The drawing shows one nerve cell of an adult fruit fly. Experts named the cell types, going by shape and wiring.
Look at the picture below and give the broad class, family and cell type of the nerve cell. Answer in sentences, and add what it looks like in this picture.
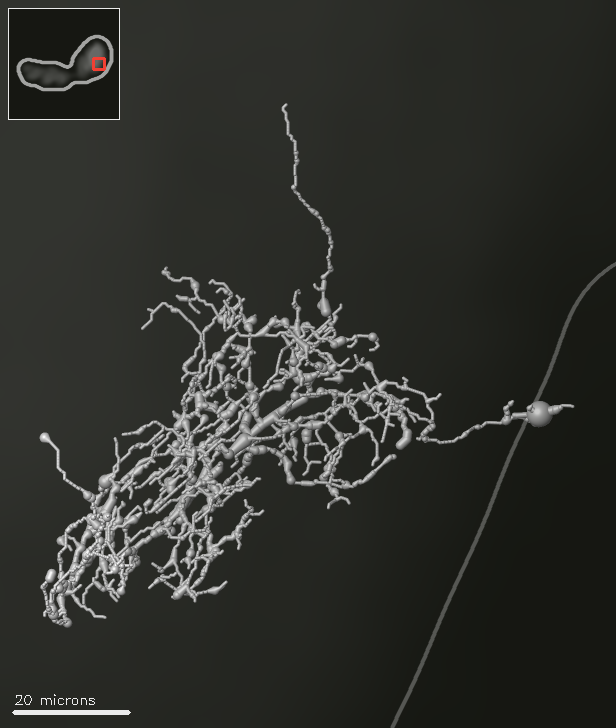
This is a central-brain intrinsic neuron. Its family is hemilineage TRdl_b. The cell type is GNG217. Its cell body lies on the right of the picture. By the scale bar it is about 95 microns wide in this view.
